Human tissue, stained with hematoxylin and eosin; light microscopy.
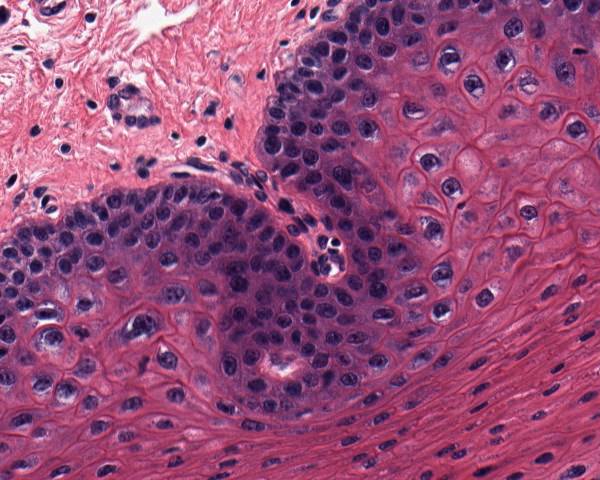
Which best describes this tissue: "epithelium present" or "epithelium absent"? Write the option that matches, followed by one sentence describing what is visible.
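Epithelium present. Connective tissue stroma occupies the upper left corner of the field, and epithelium fills the rest.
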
